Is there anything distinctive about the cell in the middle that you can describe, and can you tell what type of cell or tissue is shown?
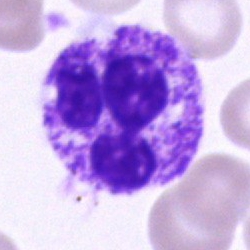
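Lobes: two side by side at the top, one below them. Chromatin dense, dark purple. Cytoplasm filled with coarse purple granules, pale lilac between them. Cell: segmented neutrophil.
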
